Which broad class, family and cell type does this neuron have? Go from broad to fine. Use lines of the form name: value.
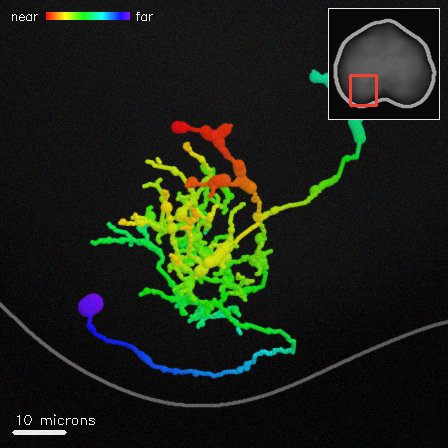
broad class: nerve-cord intrinsic neuron
family: hemilineage 01B
cell type: IN01B067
